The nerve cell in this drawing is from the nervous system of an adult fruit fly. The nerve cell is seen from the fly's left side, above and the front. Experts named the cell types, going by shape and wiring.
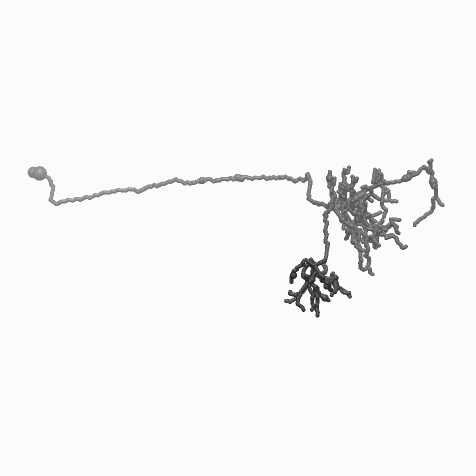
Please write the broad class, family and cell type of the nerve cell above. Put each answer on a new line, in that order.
optic-lobe intrinsic neuron
TmY
TmY20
